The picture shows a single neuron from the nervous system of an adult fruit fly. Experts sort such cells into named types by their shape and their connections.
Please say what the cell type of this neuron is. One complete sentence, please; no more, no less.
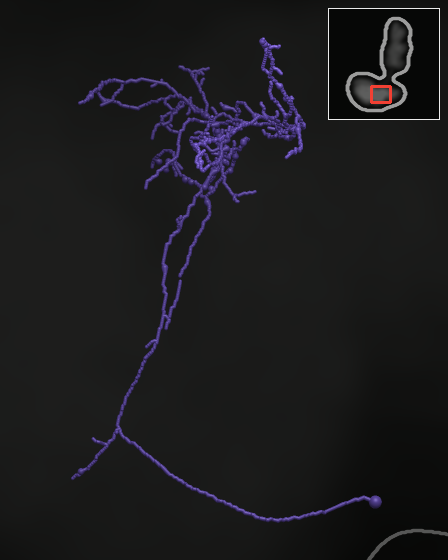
As its cell type, this neuron has CB2246.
